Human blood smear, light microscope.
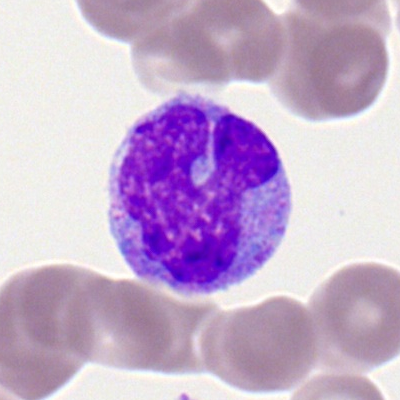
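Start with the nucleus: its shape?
Lobed, with a narrow cleft cutting in from the top.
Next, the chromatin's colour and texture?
Dark purple and clumped.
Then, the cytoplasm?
A pale lilac rim, widest at the lower left and right, with fine pink-red granules scattered across the cell, even over the nucleus.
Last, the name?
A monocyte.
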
